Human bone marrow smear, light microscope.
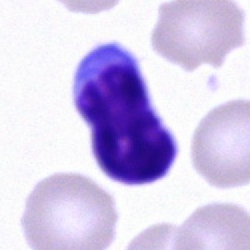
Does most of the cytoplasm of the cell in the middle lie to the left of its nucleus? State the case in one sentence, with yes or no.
Yes, most of its cytoplasm is located to the left of its nucleus.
